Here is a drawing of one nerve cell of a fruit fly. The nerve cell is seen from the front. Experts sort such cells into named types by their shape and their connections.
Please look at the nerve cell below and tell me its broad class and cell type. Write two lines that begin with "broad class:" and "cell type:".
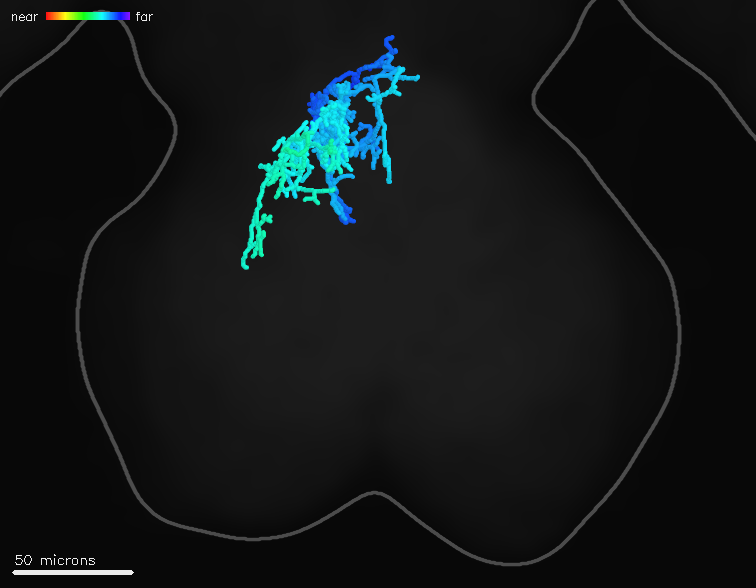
broad class: nerve-cord intrinsic neuron
cell type: INXXX199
